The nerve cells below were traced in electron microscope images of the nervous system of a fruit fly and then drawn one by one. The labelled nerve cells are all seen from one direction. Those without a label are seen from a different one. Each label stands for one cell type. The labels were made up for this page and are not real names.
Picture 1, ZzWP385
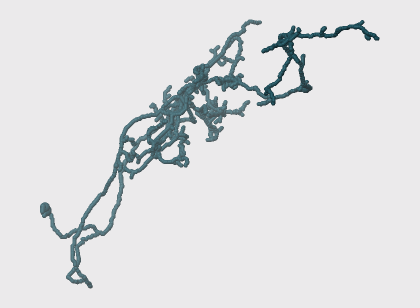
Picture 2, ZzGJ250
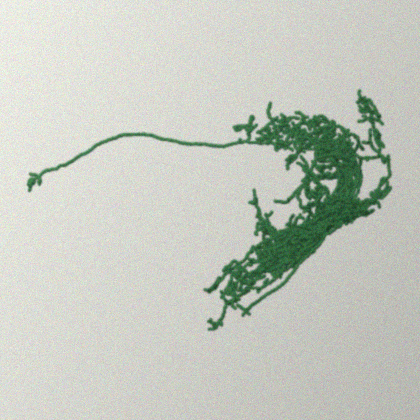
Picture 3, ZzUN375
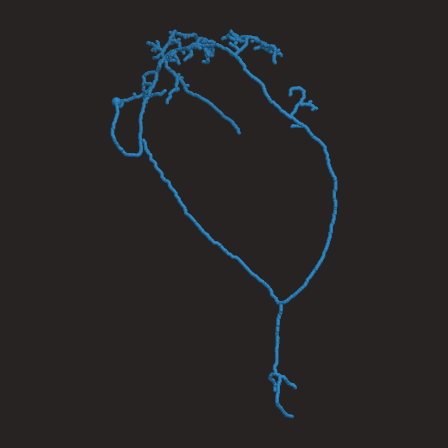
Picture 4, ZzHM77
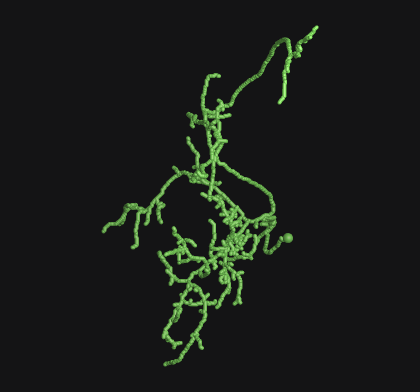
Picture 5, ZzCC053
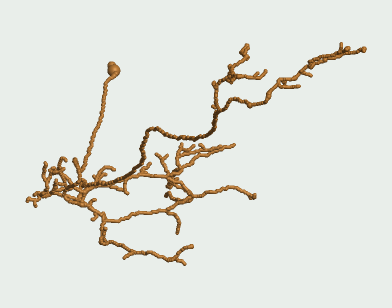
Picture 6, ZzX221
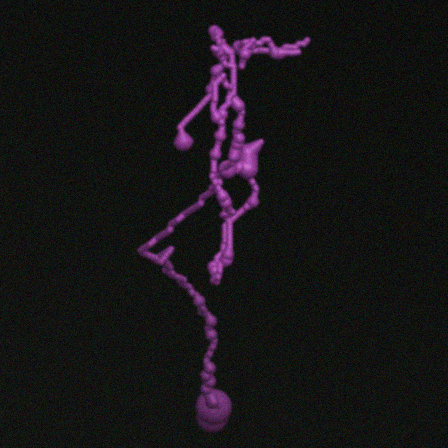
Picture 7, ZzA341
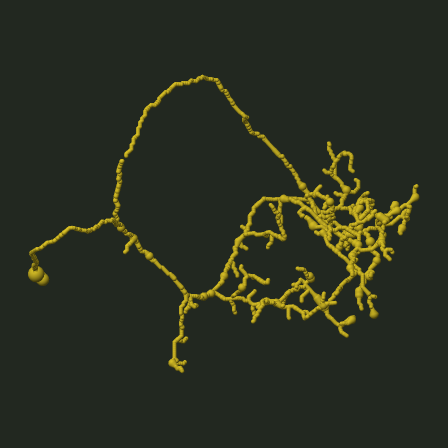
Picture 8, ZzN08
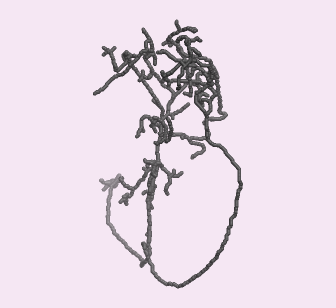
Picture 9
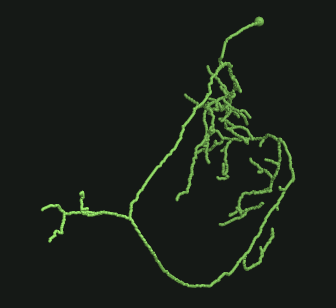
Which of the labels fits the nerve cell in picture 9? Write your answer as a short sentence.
It belongs to ZzUN375.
